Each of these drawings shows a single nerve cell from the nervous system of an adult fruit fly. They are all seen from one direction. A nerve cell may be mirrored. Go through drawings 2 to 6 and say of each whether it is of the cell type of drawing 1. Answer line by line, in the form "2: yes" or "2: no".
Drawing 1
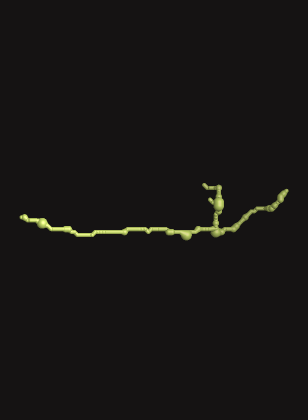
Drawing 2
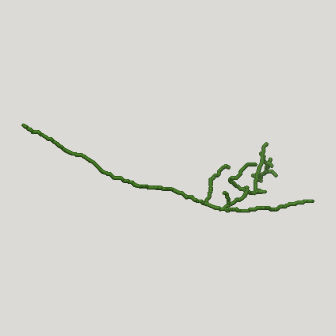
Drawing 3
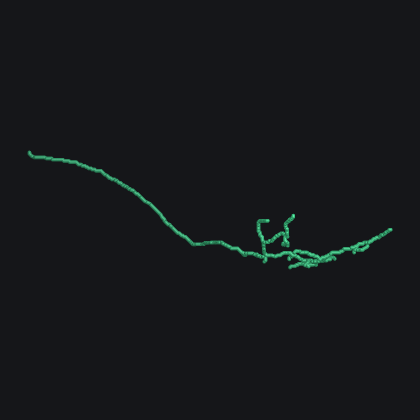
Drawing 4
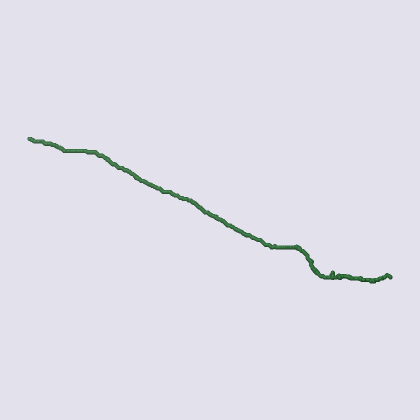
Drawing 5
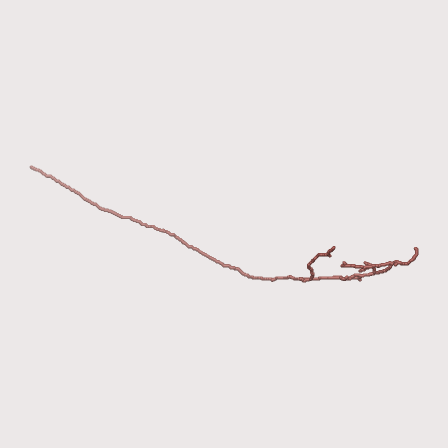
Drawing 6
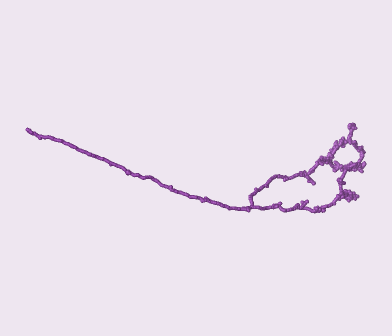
2: no
3: no
4: no
5: no
6: yes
